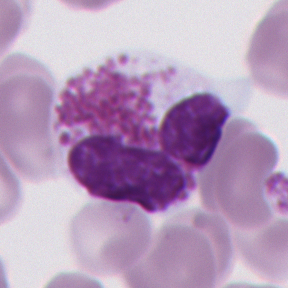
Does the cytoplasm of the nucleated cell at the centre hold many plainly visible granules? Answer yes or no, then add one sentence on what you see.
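Yes. Coarse purple granules are crowded in the upper-left part of the cytoplasm.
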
